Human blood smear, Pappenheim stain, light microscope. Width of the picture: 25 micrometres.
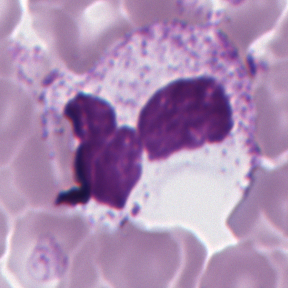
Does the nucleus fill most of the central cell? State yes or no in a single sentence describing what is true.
No, the cell's cytoplasm is ample, not a thin rim.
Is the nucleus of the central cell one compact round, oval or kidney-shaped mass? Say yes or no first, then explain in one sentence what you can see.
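No. The nucleus consists of two large lobes lying side by side.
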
